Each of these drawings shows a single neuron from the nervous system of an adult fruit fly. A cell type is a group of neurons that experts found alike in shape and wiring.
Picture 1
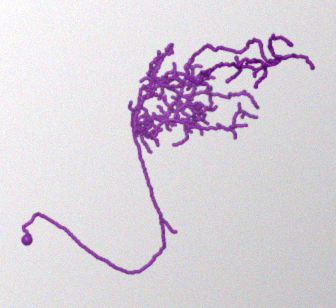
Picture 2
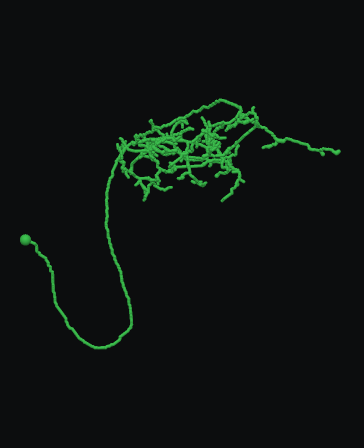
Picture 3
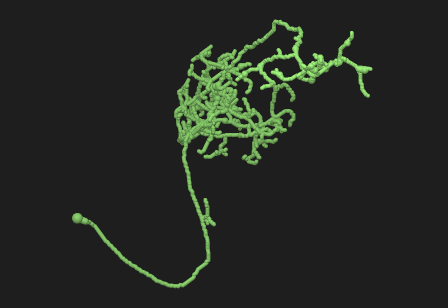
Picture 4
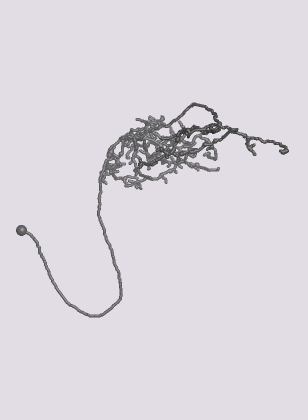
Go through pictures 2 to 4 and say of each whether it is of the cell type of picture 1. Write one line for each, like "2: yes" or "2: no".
2: no
3: yes
4: no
